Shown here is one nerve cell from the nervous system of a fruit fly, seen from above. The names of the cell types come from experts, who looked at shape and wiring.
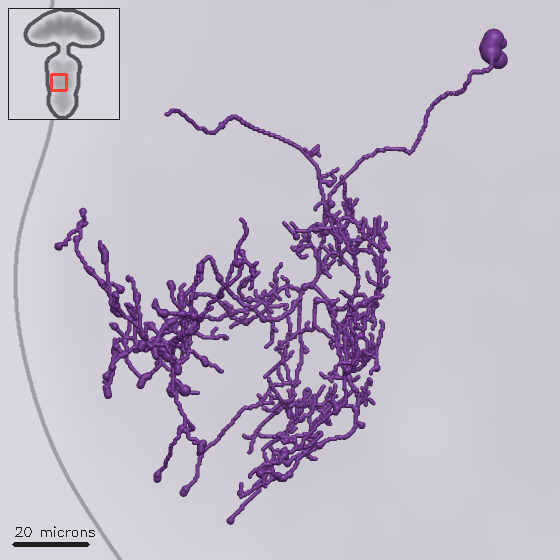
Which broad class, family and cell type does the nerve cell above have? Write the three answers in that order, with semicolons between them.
nerve-cord intrinsic neuron; hemilineage 13B; IN13B017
